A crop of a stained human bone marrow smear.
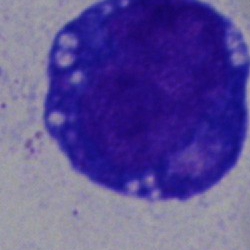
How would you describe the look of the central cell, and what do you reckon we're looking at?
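Look first at the outline: roughly round, with a slightly bumpy, irregular margin. The whole cell has taken up a deep blue-purple stain. Small round clear vacuoles lie close to the margin, not in the centre. Toward the lower right you can find a paler, faintly pinkish patch. This cell is a blast.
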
